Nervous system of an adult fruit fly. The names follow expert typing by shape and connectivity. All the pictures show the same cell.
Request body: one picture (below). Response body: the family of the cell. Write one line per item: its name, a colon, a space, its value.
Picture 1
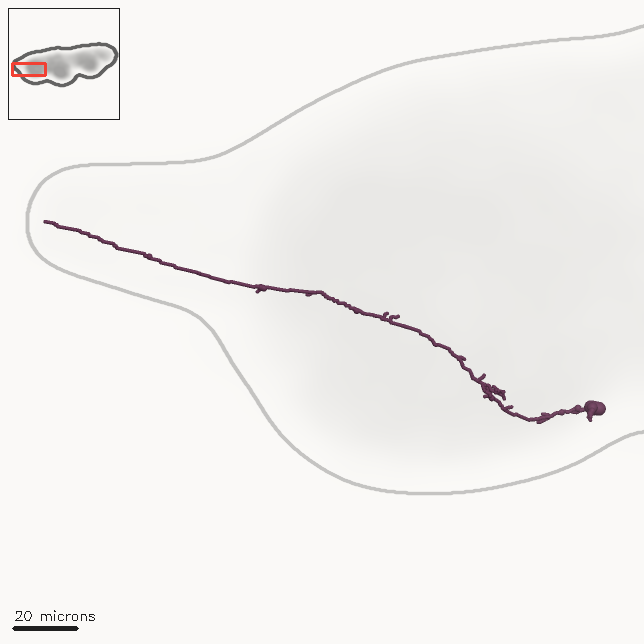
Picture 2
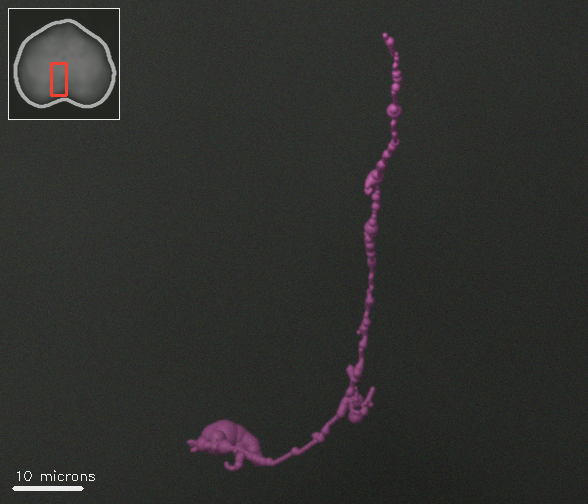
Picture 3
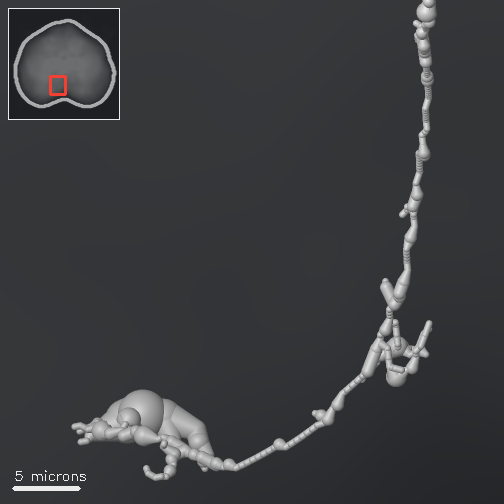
family: hemilineage 27X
